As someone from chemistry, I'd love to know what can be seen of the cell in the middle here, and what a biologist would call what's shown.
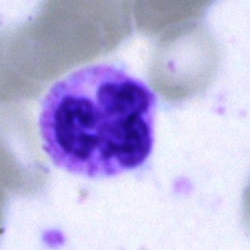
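Outline round. Chromatin dark purple, densely stained. No nucleoli visible in the nucleus. Fine purplish granules in the cytoplasm. Cell is a segmented neutrophil.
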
